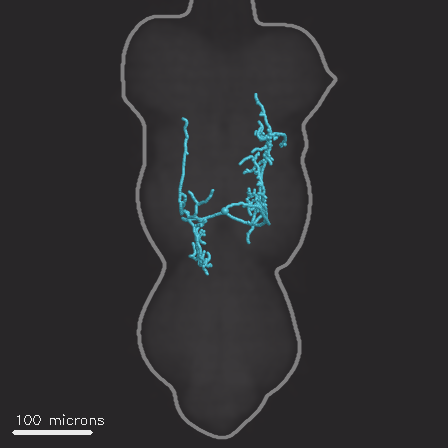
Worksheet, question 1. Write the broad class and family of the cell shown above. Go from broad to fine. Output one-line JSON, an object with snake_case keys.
{"broad_class": "nerve-cord intrinsic neuron", "family": "hemilineage 19B"}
